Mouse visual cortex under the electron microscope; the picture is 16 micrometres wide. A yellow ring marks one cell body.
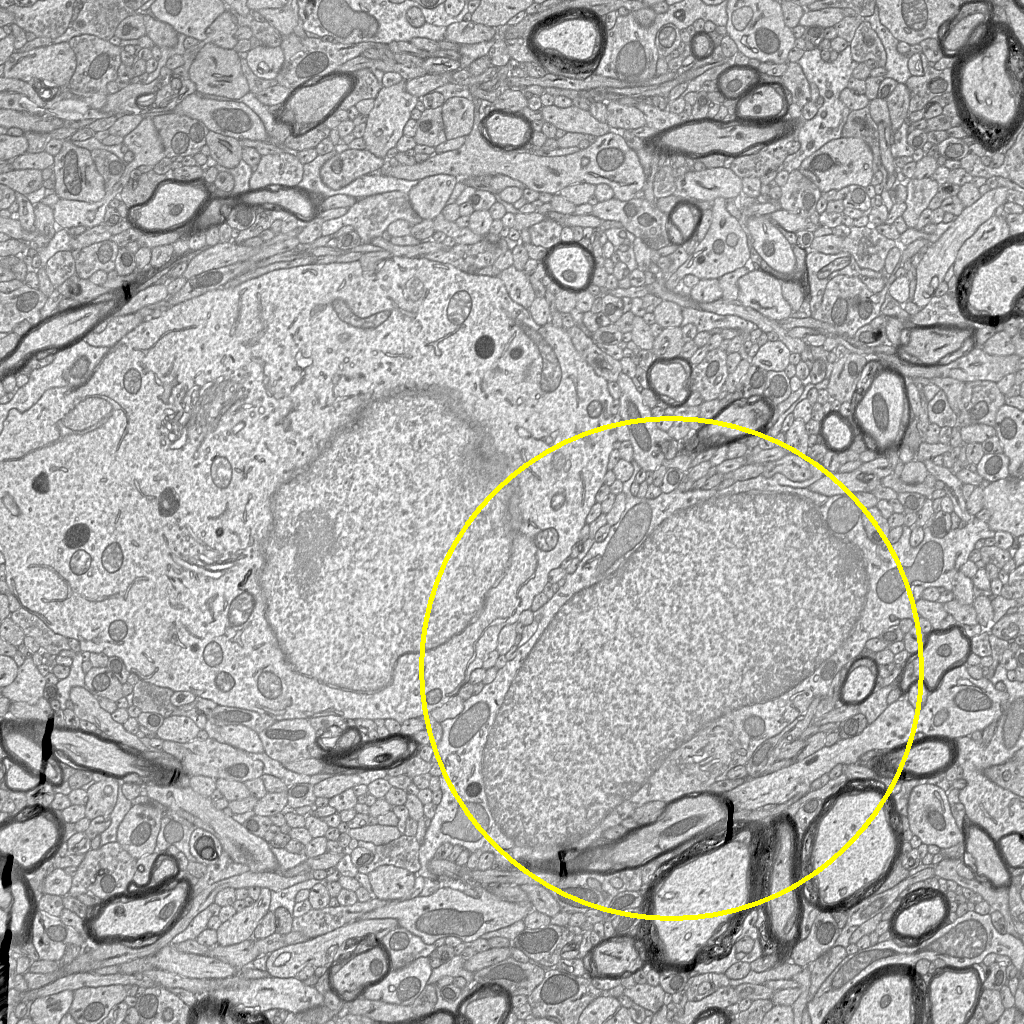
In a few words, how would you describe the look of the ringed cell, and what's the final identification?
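Lying diagonally from lower left to upper right, the nucleus is an elongated oval. Its envelope is smooth, without deep folds. Chromatin is finely granular, evenly spread, without large dark clumps. Below and right of the nucleus sits a small Golgi stack. It is an astrocyte.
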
